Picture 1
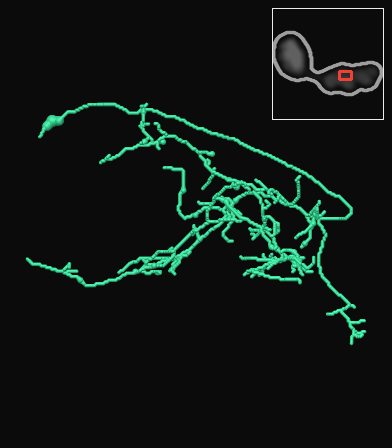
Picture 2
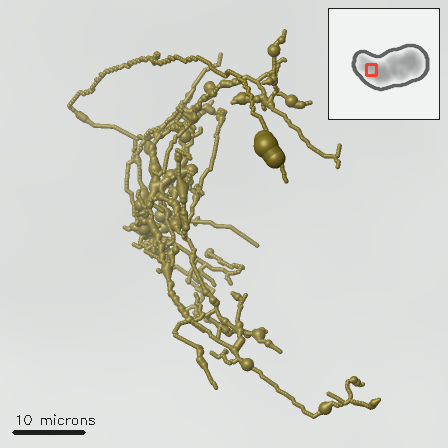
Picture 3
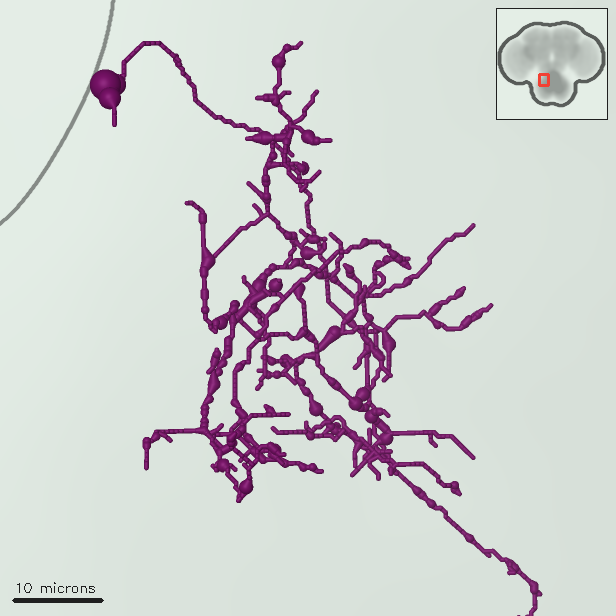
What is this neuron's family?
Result: hemilineage 11B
